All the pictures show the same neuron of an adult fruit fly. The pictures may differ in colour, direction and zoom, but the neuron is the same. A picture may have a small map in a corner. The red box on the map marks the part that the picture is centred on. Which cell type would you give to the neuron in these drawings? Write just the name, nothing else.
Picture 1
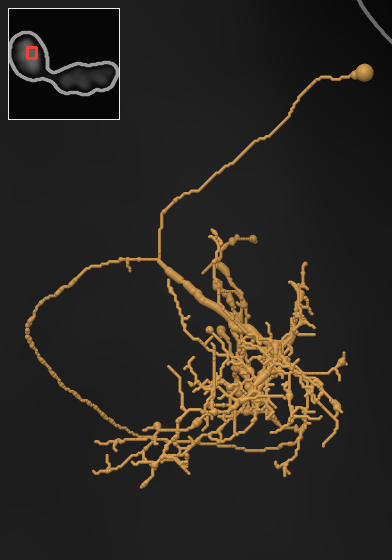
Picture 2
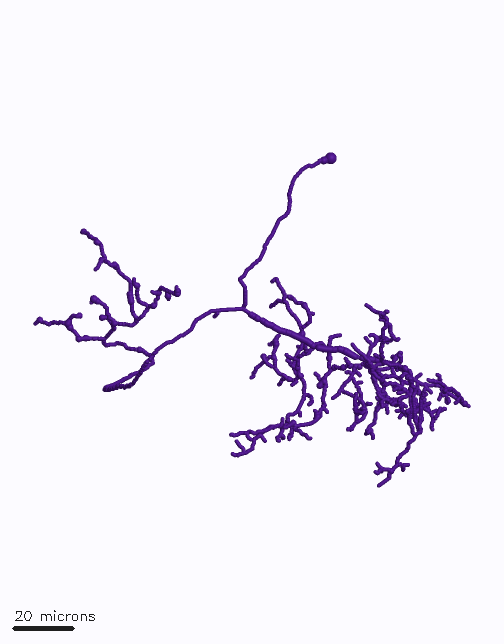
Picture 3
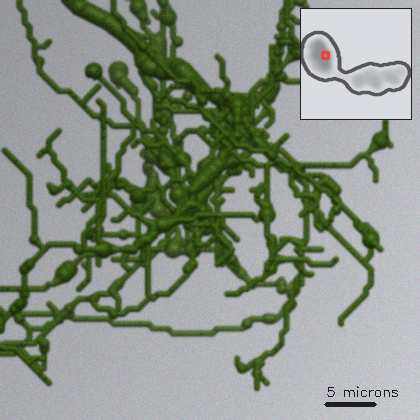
PS252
